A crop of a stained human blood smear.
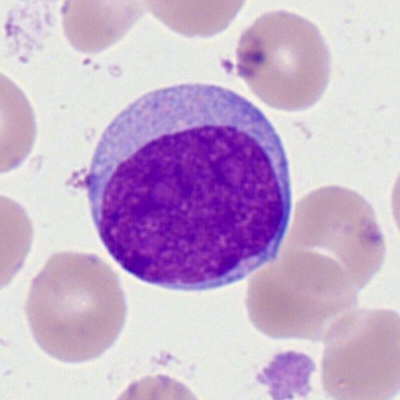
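Myeloblast, the central cell. Its outline is round and smooth. The nucleus lies low in the cell, leaving the pale blue cytoplasm widest at the top. No vacuoles are present in the cytoplasm.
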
